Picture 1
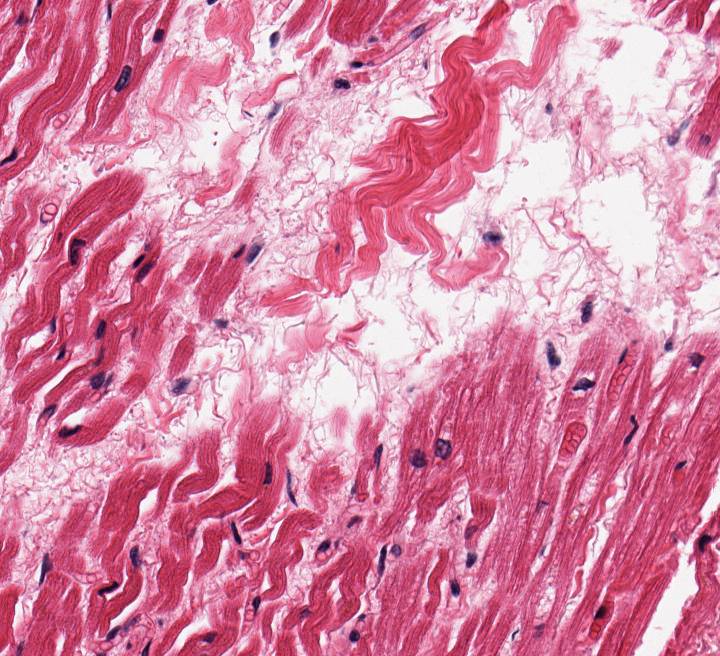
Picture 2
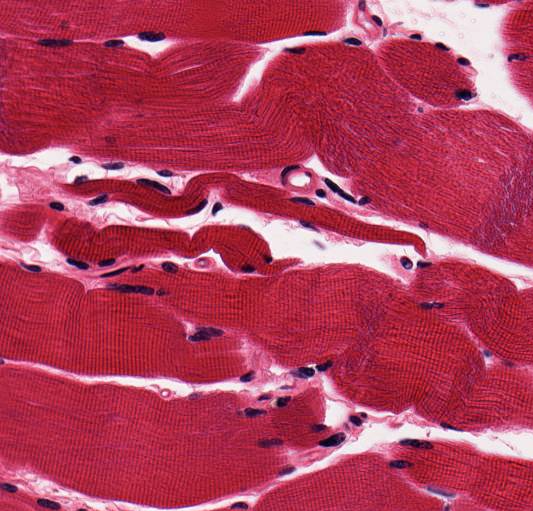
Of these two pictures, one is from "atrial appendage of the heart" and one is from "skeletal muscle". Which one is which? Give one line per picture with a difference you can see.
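Site of picture 1: atrial appendage of the heart. The muscle nuclei are oval and sit centrally within the fibres.
Site of picture 2: skeletal muscle. The fibre nuclei lie at the edges of the fibres, just beneath their surfaces, not in their centres.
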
